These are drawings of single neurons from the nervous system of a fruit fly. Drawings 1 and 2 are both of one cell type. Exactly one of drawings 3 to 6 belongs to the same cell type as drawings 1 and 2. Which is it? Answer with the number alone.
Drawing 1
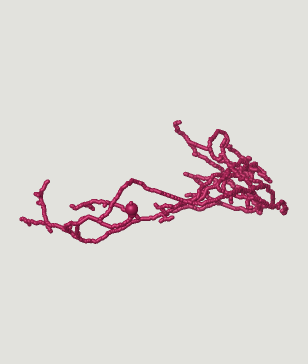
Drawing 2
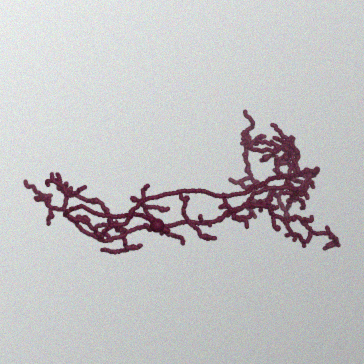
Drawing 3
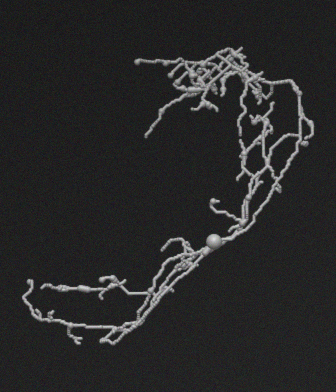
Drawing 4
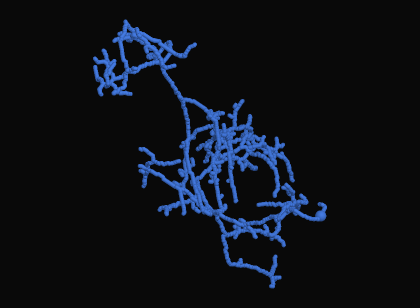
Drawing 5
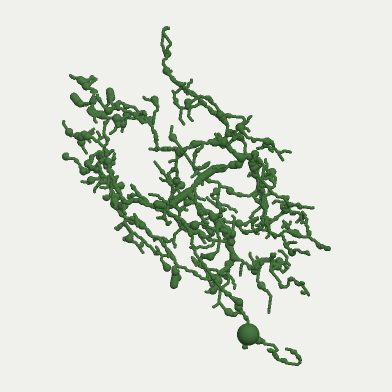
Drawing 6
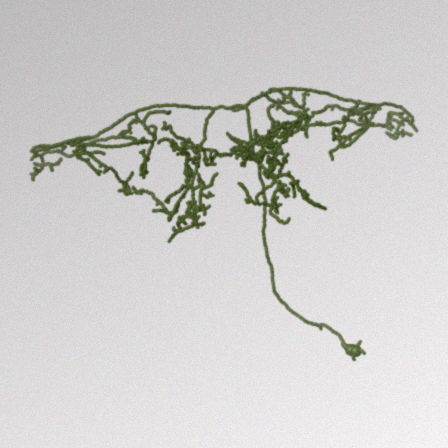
3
